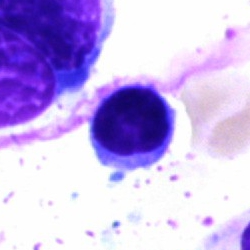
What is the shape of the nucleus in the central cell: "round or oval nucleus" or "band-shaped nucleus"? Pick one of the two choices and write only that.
Round or oval nucleus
